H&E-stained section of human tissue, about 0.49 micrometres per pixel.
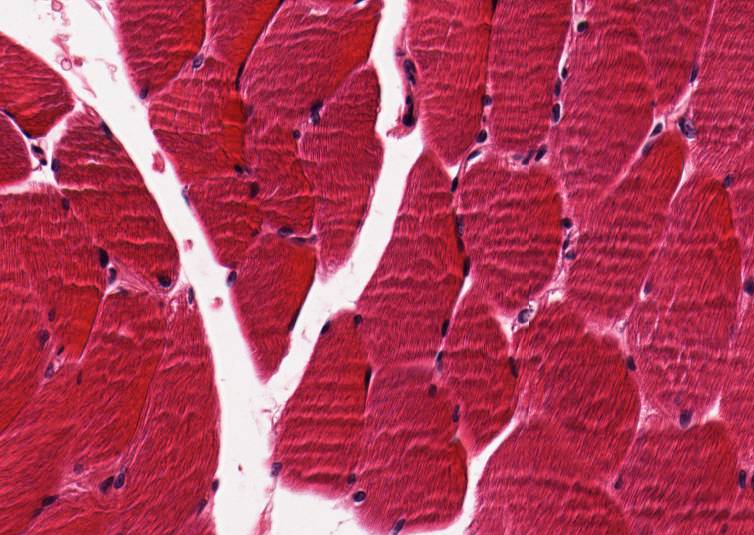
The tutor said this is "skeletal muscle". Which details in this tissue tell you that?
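This is skeletal muscle, and the closely packed fibres filling the field, their cytoplasm stained deep red, sit well with that.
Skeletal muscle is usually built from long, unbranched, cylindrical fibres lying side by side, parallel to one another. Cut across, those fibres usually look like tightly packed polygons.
The fibre nuclei here lie at the edges of the fibres rather than in their centres, and they're small, dark purple and flattened or oval. No fat cells turn up anywhere between the fibres in this field.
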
